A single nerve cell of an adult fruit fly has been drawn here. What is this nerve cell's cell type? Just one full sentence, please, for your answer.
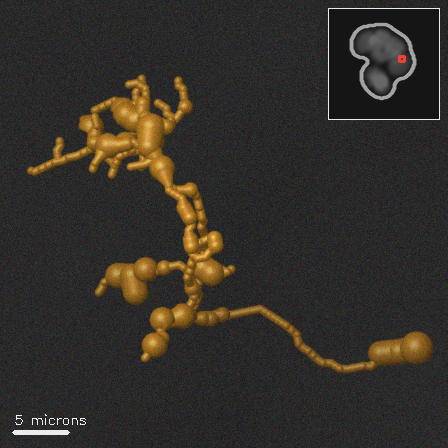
This nerve cell counts as a member of the cell type T5b.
